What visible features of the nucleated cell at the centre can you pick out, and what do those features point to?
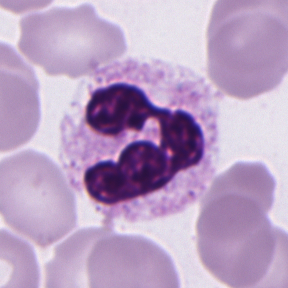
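Roughly round cell, this one. The lobes curve around a pale central gap that opens toward the left, and you won't spot any nucleoli in the nucleus. Fine pinkish-violet granules are scattered through the cytoplasm. It's a segmented neutrophil.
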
